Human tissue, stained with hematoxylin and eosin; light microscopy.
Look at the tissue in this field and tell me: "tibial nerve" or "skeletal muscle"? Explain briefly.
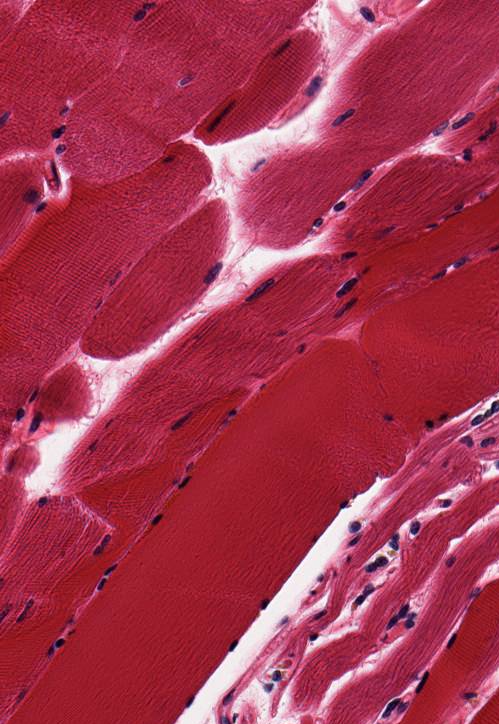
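This is skeletal muscle.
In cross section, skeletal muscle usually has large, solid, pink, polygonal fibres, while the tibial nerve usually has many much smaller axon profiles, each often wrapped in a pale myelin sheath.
The dark, flattened fibre nuclei lie at the fibre edges rather than in the centres. In the lower centre, one broad fibre stains a deeper, more uniform red than its neighbours, with indistinct striations.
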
